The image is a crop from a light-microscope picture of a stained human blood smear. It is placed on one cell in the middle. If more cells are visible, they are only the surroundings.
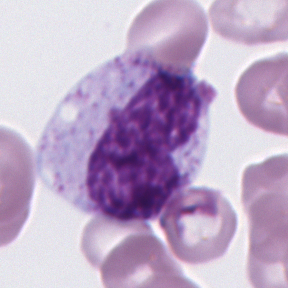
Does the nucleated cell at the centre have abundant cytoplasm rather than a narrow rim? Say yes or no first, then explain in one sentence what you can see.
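Yes. The cytoplasm is abundant and pale greyish-blue.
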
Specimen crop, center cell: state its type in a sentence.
The central cell in this smear crop is a metamyelocyte.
